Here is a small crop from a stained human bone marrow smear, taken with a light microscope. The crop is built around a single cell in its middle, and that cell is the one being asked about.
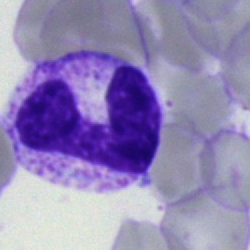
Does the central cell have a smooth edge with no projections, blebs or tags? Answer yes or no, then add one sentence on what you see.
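Yes. The cell outline is round and smooth.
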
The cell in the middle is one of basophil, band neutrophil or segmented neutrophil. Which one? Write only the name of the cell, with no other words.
band neutrophil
